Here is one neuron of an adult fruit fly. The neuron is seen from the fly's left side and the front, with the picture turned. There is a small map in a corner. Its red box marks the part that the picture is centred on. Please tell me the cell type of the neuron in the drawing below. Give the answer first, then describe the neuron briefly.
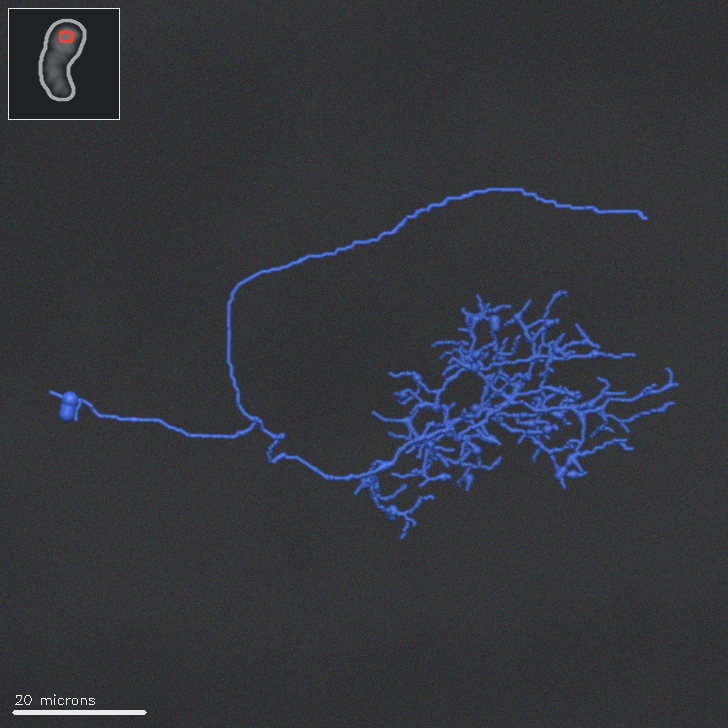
The cell type is LC20b. This is a visual projection neuron. The cell body can be seen on the left of the picture. By the scale bar it is about 95 microns wide in this view. The picture shows dozens of branch ends.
